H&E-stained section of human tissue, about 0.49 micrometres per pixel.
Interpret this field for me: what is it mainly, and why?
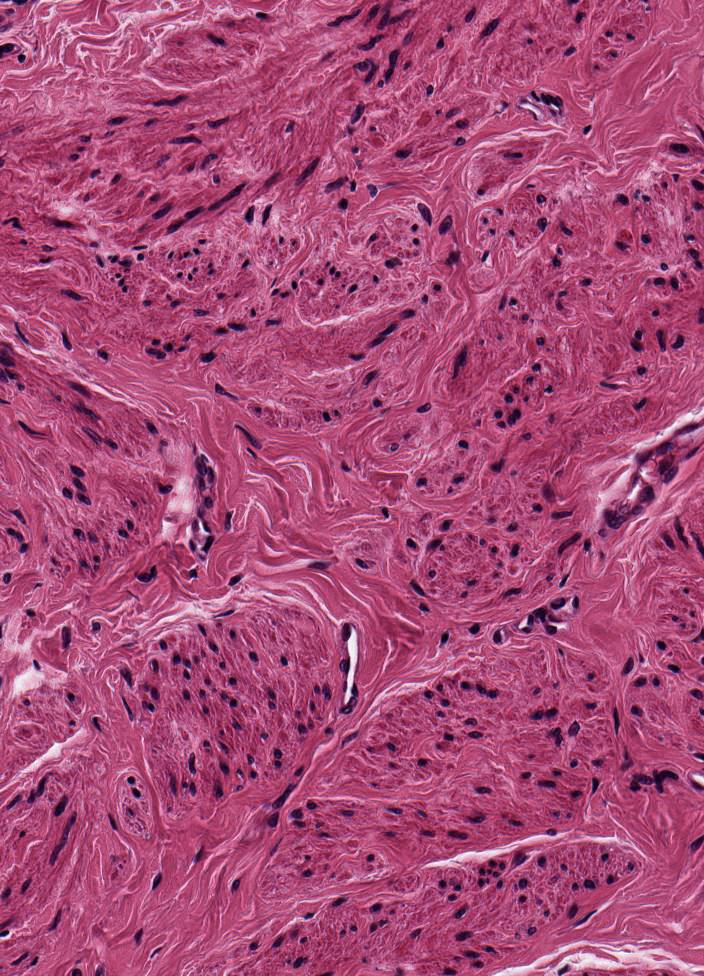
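This is dense connective tissue. The whole field consists of bundles of smooth muscle cut in different planes, separated by bands of collagen. In the upper left the bundles are cut lengthwise and run diagonally, with elongated blunt-ended nuclei. Between the bundles lies dense, wavy, pink-staining collagen with few nuclei.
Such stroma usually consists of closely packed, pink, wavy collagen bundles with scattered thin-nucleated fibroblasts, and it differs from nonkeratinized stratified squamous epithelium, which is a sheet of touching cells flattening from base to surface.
No epithelium or glands are present.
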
